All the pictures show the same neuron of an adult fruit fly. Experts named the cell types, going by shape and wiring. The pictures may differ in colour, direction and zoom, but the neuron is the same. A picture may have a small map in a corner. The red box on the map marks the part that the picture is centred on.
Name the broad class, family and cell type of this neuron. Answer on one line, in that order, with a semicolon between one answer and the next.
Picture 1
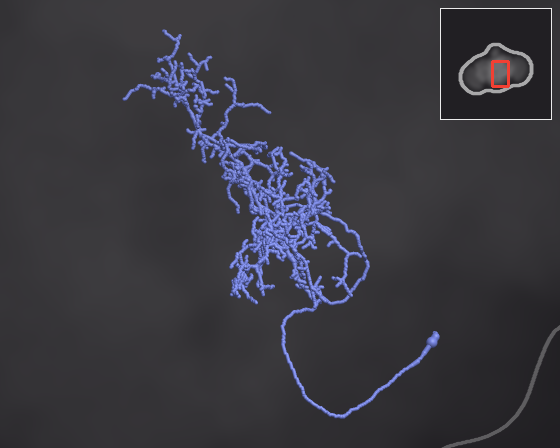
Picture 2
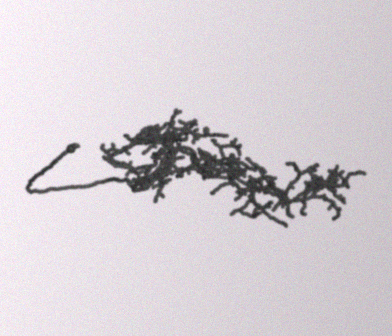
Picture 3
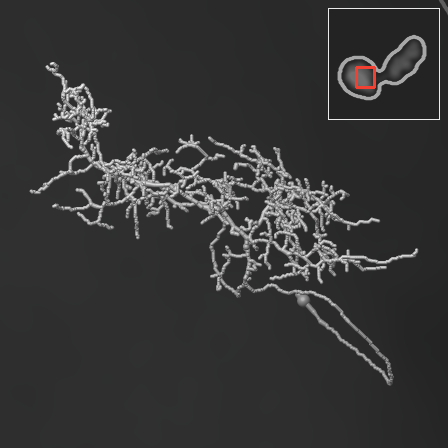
central-brain intrinsic neuron; hemilineage LB3; GNG637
